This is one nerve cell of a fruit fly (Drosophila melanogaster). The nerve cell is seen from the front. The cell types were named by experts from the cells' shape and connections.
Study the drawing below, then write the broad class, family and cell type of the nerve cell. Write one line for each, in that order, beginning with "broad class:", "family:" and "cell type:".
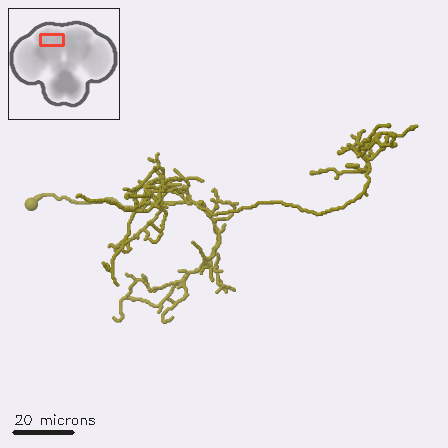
broad class: central-brain intrinsic neuron
family: hemilineage CLp2
cell type: SMP279_a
